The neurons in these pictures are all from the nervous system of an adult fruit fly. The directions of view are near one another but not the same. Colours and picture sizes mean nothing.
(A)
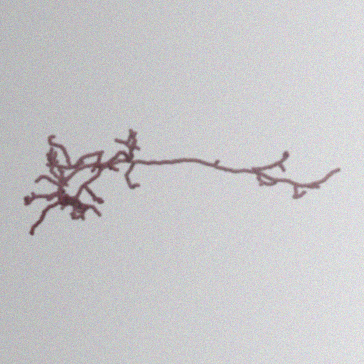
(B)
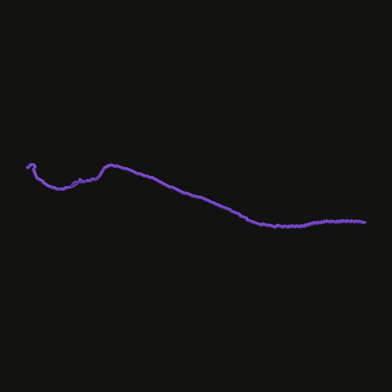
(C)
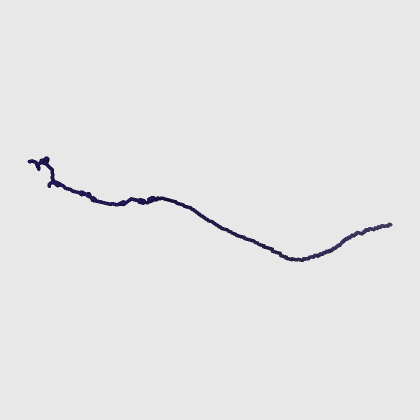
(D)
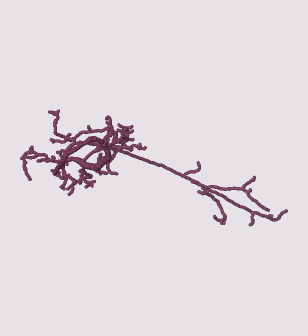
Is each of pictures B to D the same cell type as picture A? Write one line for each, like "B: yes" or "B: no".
B: no
C: no
D: yes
